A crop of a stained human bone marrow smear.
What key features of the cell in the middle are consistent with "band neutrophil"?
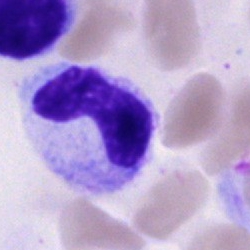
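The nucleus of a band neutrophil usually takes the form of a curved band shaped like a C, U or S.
Here the nucleus is a thick curved band bent into a horseshoe, which goes with that shape. It runs along the top and right side of the cell, with its hollow turned toward the lower left. The cytoplasm is pale lilac-blue and holds fine, faint purplish granules.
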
